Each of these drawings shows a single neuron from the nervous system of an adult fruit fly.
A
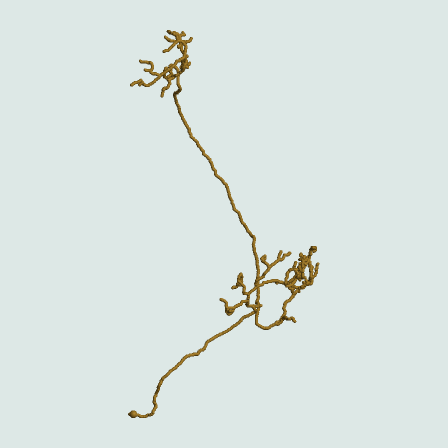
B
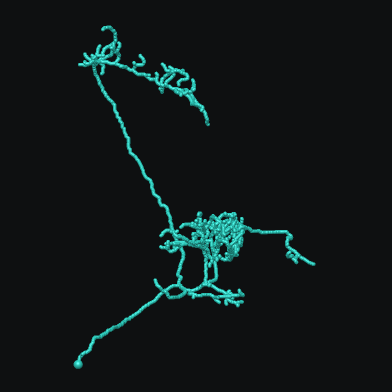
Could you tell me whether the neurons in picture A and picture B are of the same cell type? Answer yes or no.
no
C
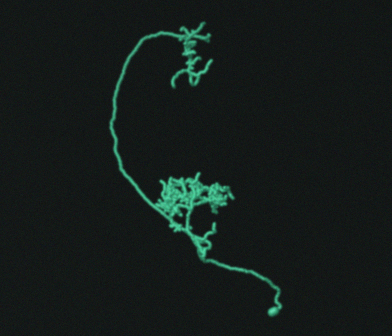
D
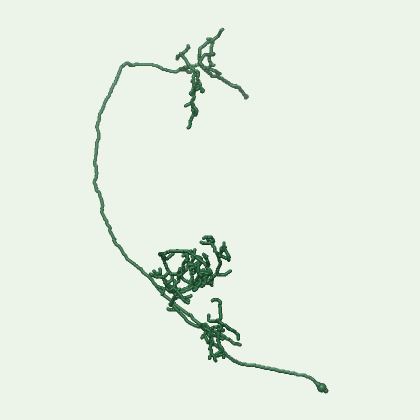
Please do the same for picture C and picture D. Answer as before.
yes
